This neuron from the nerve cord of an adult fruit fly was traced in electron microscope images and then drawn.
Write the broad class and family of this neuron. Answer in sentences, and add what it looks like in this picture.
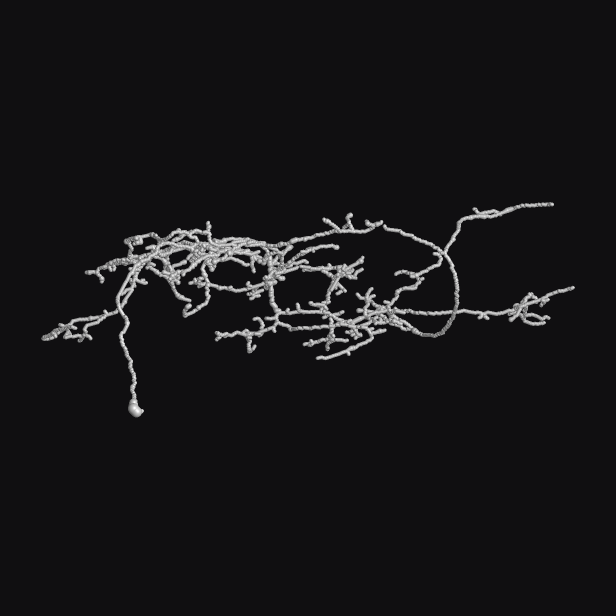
It is a nerve-cord intrinsic neuron. Its family is hemilineage 03B. The picture shows dozens of branch ends. In this view it is more than twice as wide as it is tall.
